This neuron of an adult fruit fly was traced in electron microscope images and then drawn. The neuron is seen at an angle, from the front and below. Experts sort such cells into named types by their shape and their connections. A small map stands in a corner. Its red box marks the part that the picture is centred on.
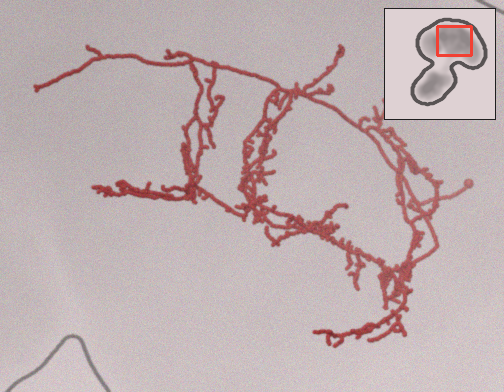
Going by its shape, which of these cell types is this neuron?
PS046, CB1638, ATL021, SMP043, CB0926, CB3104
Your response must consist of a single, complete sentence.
Under the cell type ATL021 falls this neuron.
